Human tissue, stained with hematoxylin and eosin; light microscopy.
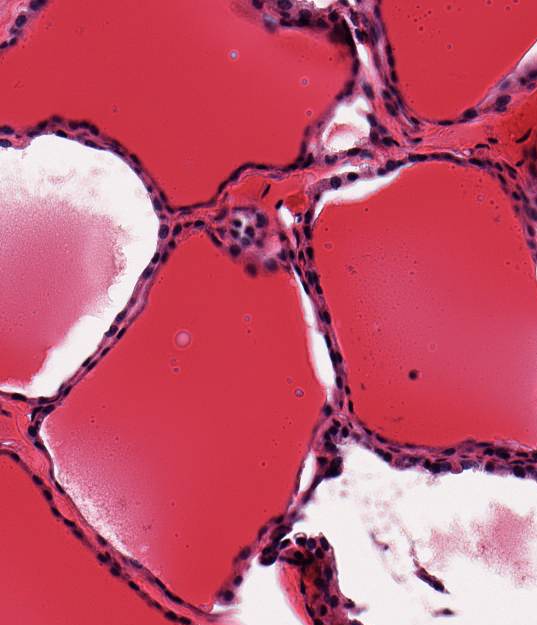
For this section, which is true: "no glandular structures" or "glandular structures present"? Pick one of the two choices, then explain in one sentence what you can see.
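Glandular structures present. The whole field is filled by a few large closed follicles packed edge to edge.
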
